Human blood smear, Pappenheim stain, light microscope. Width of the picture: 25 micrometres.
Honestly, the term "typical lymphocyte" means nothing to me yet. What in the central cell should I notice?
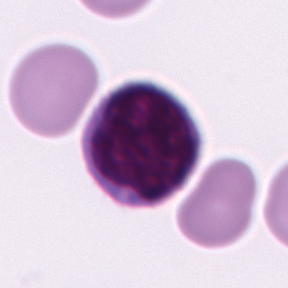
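Set against what is usual for a typical lymphocyte, this cell matches in the shape of its nucleus, which is round in outline.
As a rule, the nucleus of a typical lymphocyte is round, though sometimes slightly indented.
Its size matches less well: the cell is about 11 micrometres across.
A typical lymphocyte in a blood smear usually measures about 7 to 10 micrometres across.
The nucleus fills about 80% of the cell's area, and its chromatin is dark purple and coarsely clumped, with paler streaks between the clumps. The cytoplasm forms a thin, pale lilac-blue rim that is widest at the lower left. The outline of the cell is smooth, with no projections from its surface.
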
